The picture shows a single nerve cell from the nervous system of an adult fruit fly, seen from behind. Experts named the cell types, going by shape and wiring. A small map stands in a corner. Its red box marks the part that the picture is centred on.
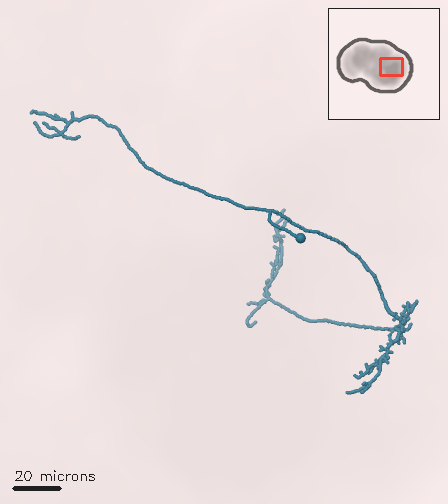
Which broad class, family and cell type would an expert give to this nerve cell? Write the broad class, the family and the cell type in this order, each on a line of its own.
visual projection neuron
LLPC
LLPC2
